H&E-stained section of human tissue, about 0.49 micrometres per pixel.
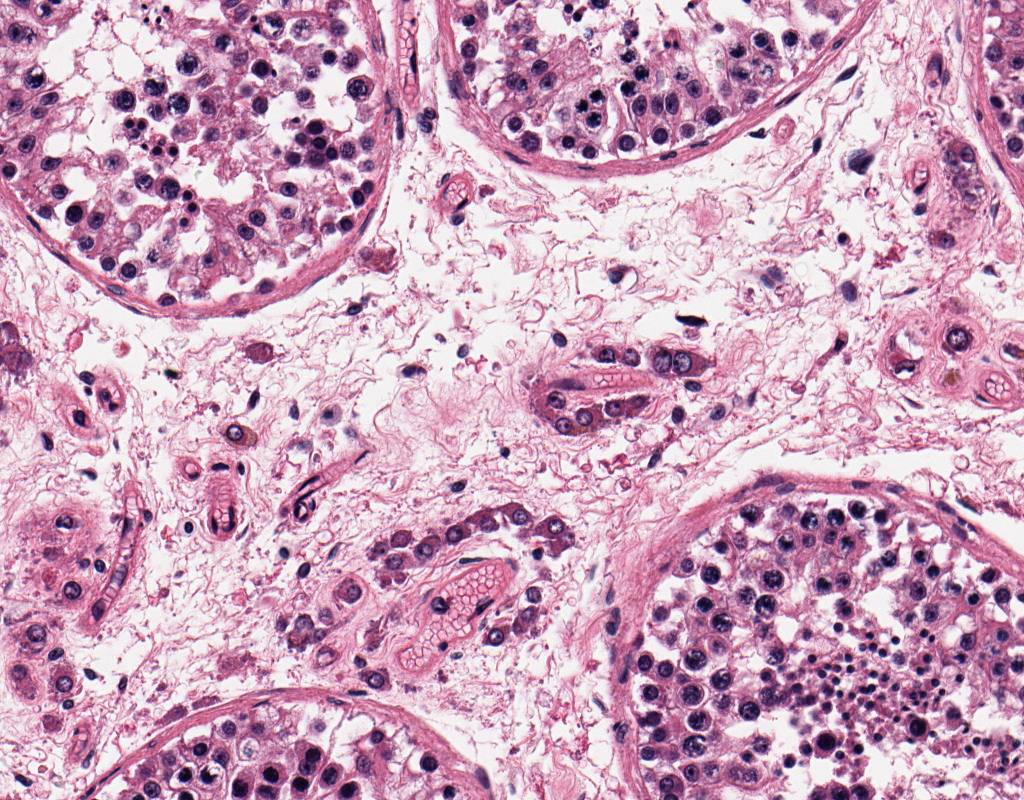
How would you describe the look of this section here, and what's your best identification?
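Rounded cross-sections of tubules occupy the corners and top edge of the field, separated by a broad band of loose stroma across the centre. Several layers of round cells with dark round nuclei fill each tubule. A thin pink wall containing flattened, elongated nuclei bounds every tubule. In the lower right tubule, small, very dark, condensed nuclei gather toward the centre. The tissue is testis.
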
